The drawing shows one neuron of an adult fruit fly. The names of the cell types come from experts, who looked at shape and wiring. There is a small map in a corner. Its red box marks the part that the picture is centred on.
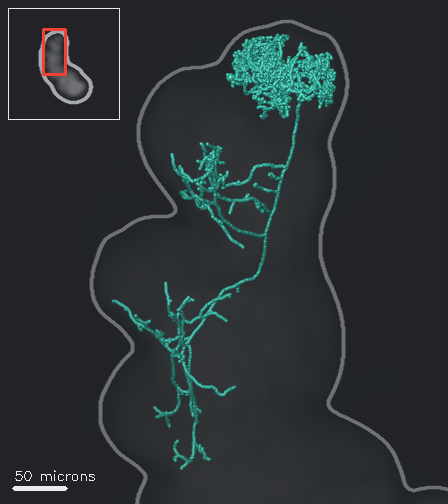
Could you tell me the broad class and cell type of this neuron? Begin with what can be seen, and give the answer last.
The cell body is at the top of the picture. By the scale bar it is about 400 microns tall in this view. Dozens of branch ends can be seen. It is a nerve-cord intrinsic neuron. Its cell type is INXXX084.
